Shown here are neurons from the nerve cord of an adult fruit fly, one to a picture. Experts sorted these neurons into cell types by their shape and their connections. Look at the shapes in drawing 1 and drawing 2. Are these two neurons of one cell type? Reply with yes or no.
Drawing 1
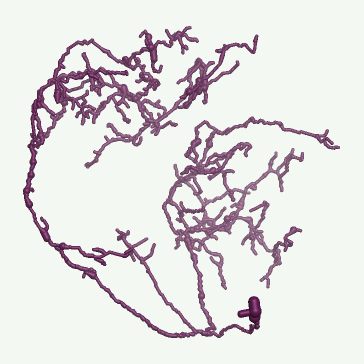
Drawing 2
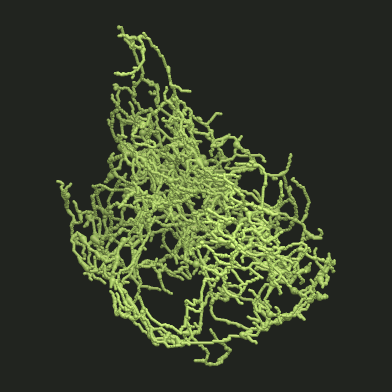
yes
